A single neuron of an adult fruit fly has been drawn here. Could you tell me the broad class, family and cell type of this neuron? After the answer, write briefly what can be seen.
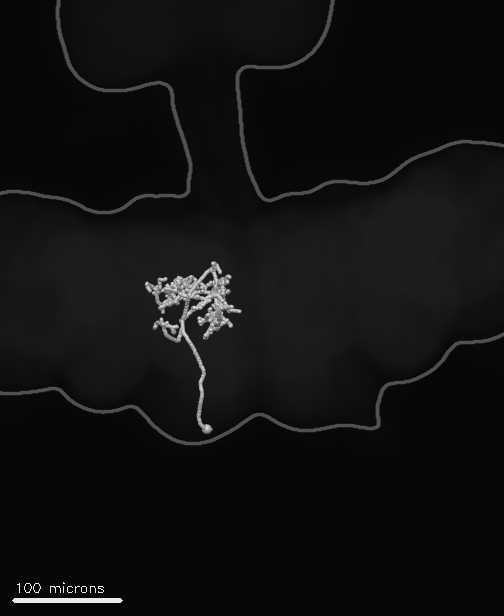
It is a central-brain intrinsic neuron. The family is hemilineage PSa1. The cell type is CL12X. By the scale bar it is about 160 microns tall in this view. As drawn here it is taller than it is wide.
